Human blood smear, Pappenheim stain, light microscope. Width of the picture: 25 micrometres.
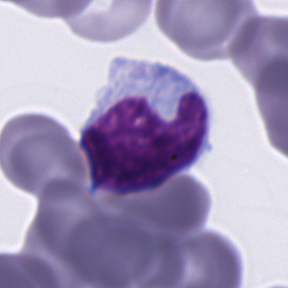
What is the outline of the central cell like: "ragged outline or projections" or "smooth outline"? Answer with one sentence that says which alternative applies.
Rough rather than smooth is the outline of this cell.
